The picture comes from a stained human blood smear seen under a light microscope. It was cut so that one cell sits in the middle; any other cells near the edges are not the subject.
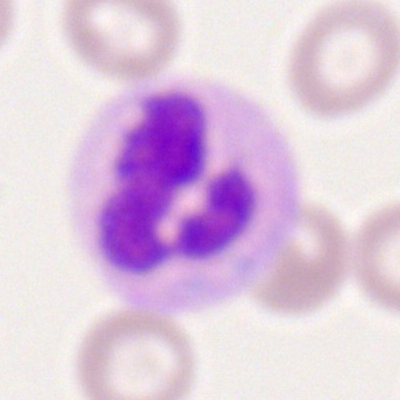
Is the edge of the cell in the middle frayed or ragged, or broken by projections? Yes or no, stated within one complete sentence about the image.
No, the cell does not have a rough edge, as its outline is smooth.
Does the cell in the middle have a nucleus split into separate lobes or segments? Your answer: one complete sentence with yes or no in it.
Yes, this cell's nucleus is lobed, with two or more segments.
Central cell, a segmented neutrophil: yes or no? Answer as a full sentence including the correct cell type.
Yes, the cell in the middle has the identity of a segmented neutrophil.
